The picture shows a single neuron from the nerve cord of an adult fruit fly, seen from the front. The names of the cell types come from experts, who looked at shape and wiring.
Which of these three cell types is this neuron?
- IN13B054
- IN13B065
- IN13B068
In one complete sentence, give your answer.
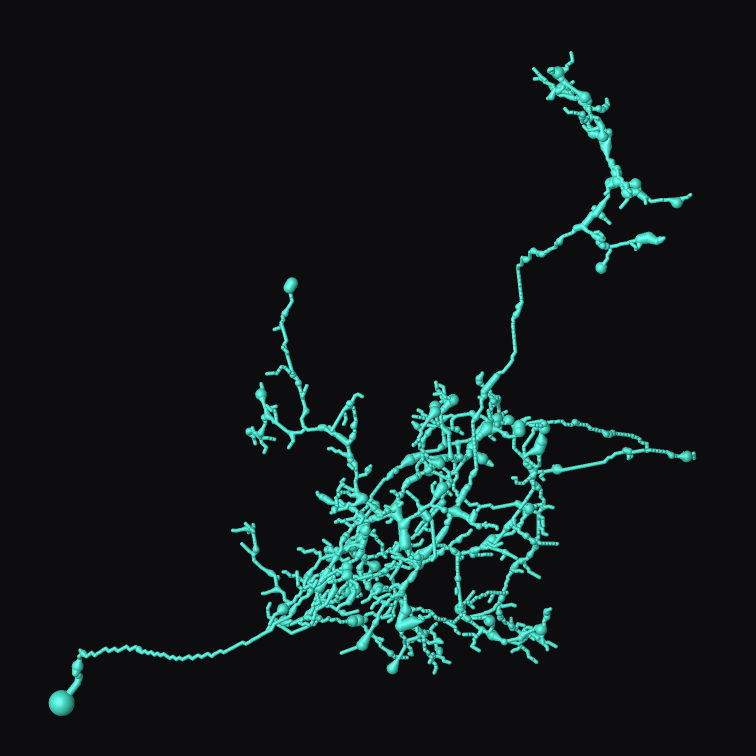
The cell type of the neuron here is IN13B068.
